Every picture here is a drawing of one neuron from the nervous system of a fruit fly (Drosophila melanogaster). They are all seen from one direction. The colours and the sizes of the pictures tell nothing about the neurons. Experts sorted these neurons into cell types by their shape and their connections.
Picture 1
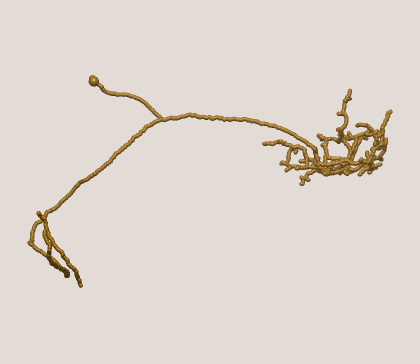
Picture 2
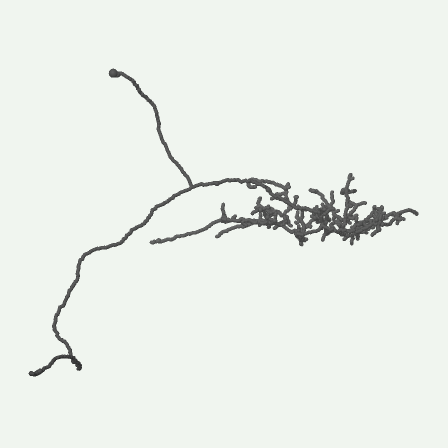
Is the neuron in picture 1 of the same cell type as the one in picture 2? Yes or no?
yes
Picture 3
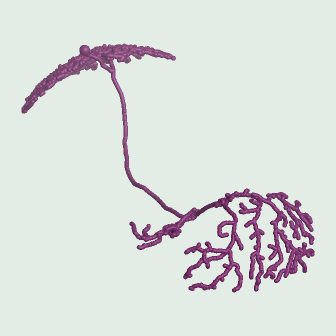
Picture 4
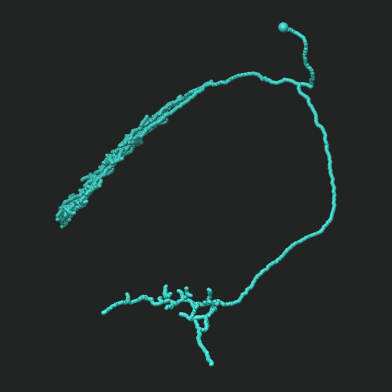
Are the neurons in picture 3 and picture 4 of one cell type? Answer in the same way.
no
